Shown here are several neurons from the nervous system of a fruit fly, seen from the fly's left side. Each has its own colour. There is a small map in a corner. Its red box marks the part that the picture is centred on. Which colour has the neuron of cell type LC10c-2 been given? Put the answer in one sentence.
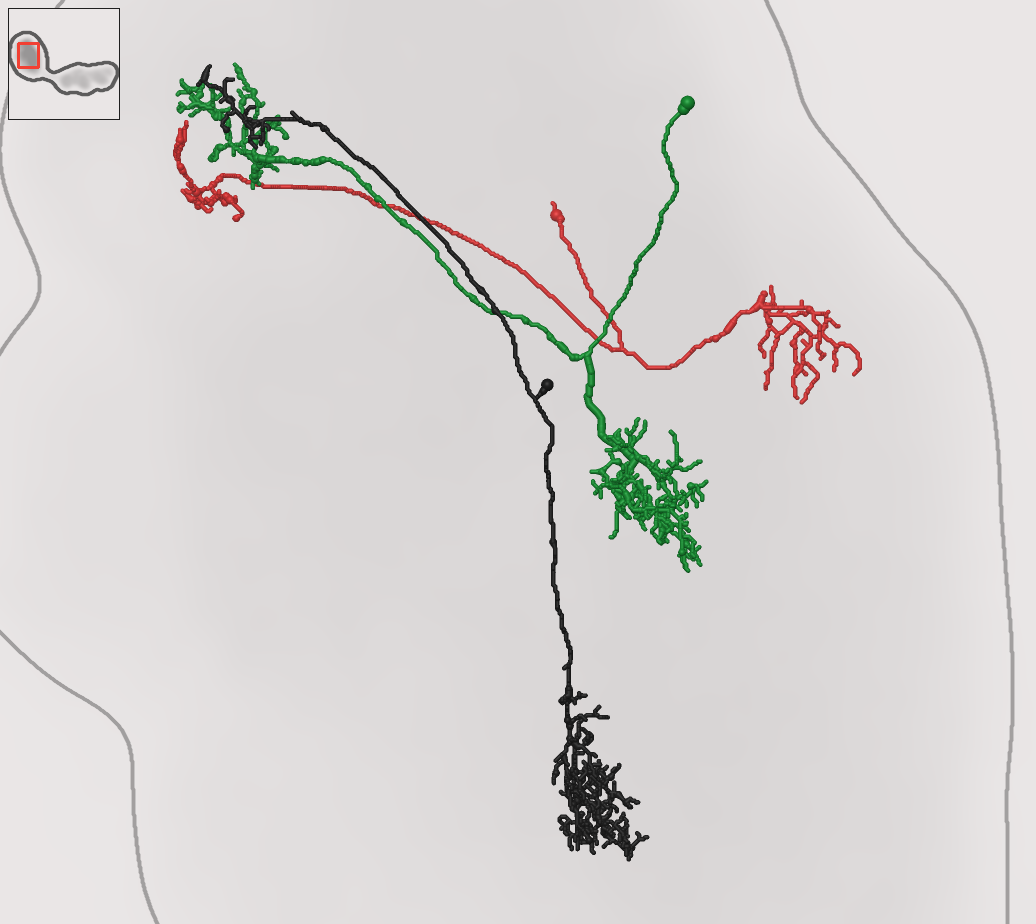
The colour is red.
